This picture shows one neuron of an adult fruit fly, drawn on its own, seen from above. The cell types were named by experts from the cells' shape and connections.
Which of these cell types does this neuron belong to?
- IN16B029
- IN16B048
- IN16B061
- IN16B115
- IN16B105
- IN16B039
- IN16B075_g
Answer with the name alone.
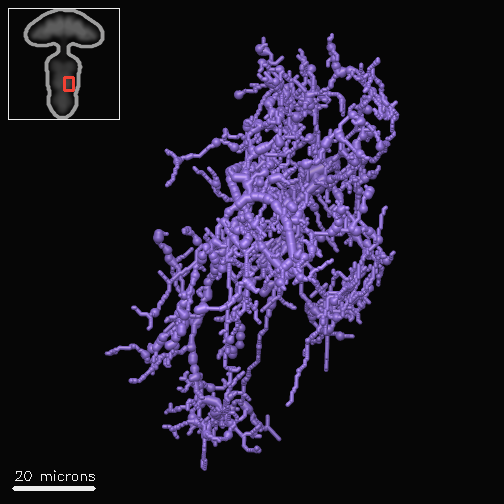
IN16B029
